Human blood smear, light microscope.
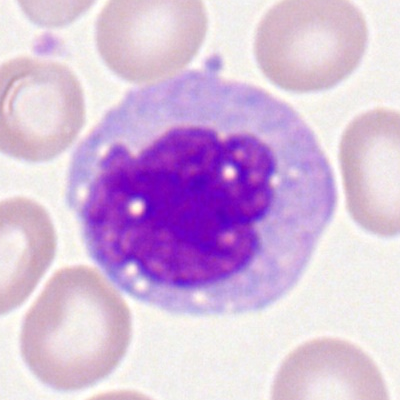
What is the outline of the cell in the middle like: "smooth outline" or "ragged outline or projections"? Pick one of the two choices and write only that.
Ragged outline or projections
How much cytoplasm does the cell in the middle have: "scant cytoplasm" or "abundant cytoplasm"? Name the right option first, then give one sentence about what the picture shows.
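Abundant cytoplasm. The cytoplasm forms a wide rim that is broadest on the right side of the cell.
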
